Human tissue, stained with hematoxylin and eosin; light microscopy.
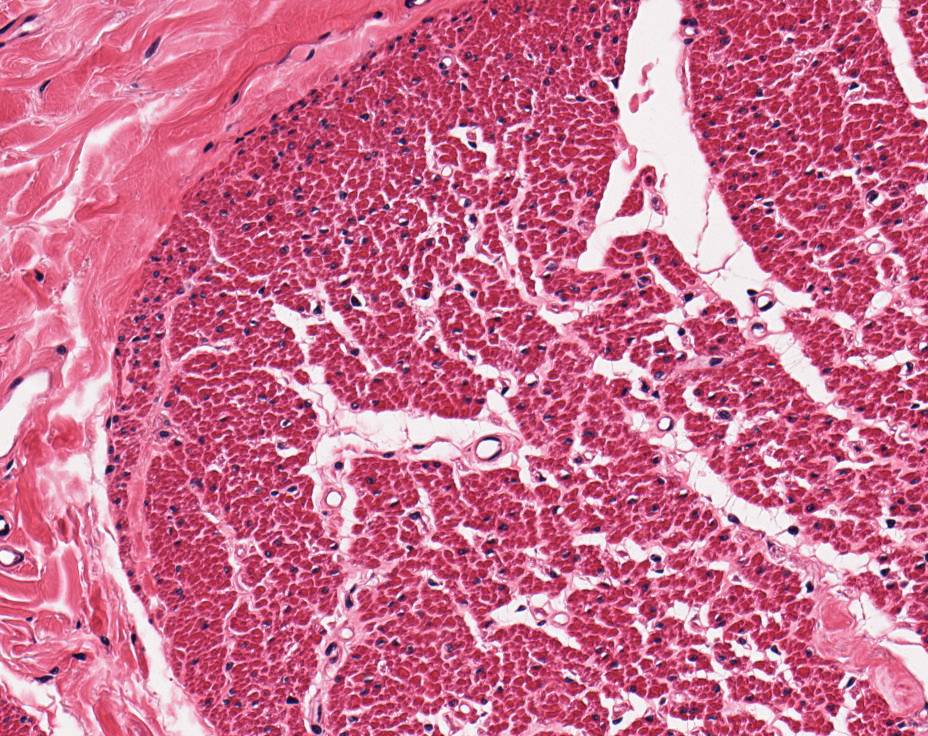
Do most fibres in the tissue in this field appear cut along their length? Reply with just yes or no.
No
